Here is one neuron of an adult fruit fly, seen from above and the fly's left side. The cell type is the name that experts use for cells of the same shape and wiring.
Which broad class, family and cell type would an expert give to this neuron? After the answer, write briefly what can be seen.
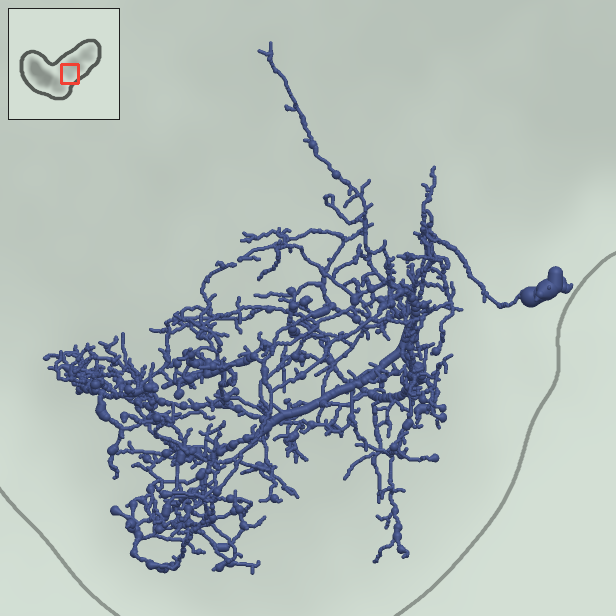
This is a nerve-cord intrinsic neuron. The family is hemilineage 03A. It is of cell type IN03A014. The cell body is on the right of the picture. The picture shows more than a hundred branch ends.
